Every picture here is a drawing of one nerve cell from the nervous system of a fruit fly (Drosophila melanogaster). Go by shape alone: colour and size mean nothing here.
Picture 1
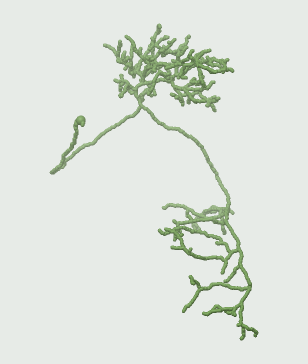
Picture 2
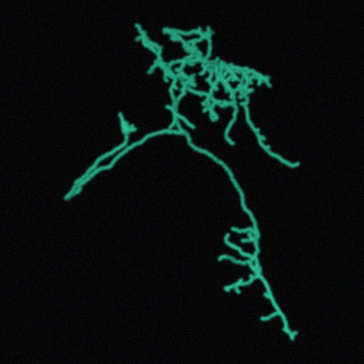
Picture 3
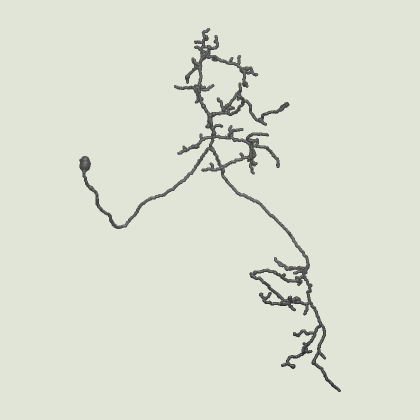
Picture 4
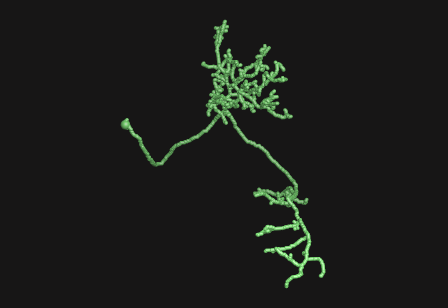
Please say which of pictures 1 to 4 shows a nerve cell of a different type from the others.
Picture 2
